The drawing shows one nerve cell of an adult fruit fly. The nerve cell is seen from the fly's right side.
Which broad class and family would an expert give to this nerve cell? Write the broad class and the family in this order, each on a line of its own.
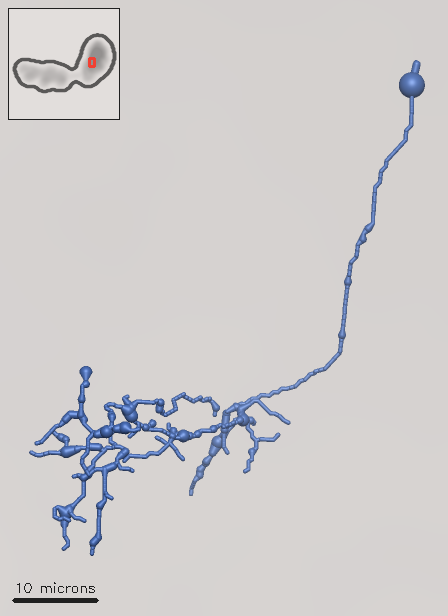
optic-lobe intrinsic neuron
Mi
